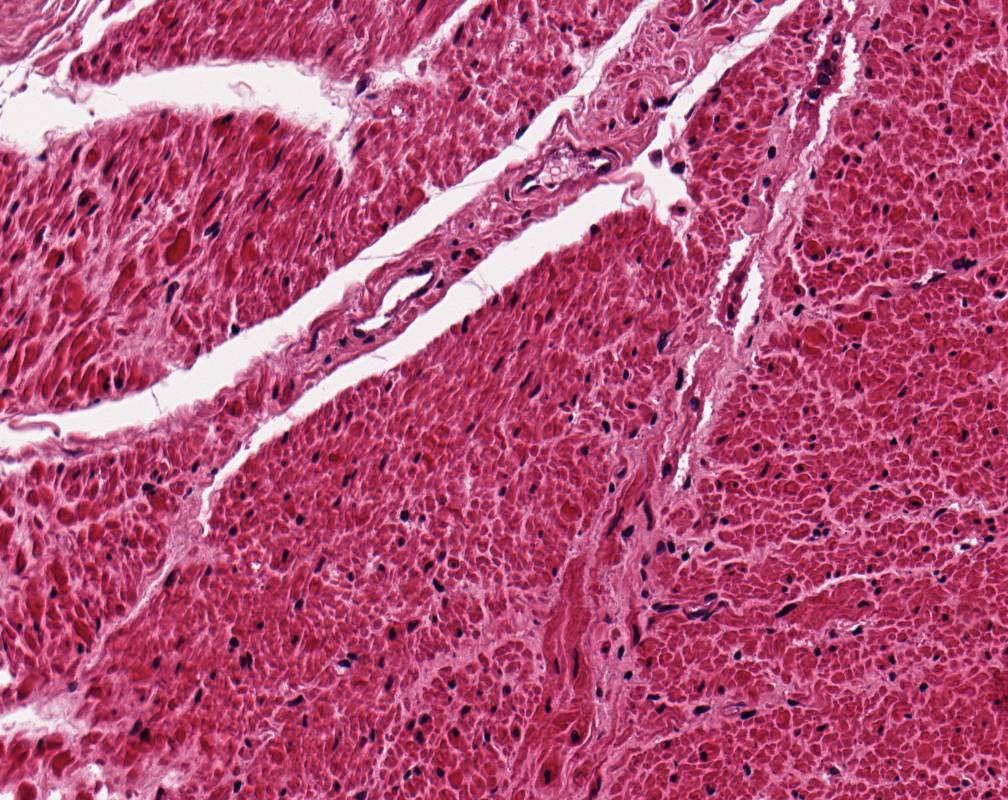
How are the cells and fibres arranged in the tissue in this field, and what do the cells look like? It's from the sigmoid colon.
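Nearly the whole field is taken up by tightly packed, deeply eosinophilic muscle cells, cut mostly in cross section as small polygonal profiles. Thin septa of paler pink connective tissue split the muscle into bundles. The nuclei are small, dark and scattered, and plenty of the profiles have no nucleus. One septum runs diagonally from the upper right toward the left and carries small blood vessels.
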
